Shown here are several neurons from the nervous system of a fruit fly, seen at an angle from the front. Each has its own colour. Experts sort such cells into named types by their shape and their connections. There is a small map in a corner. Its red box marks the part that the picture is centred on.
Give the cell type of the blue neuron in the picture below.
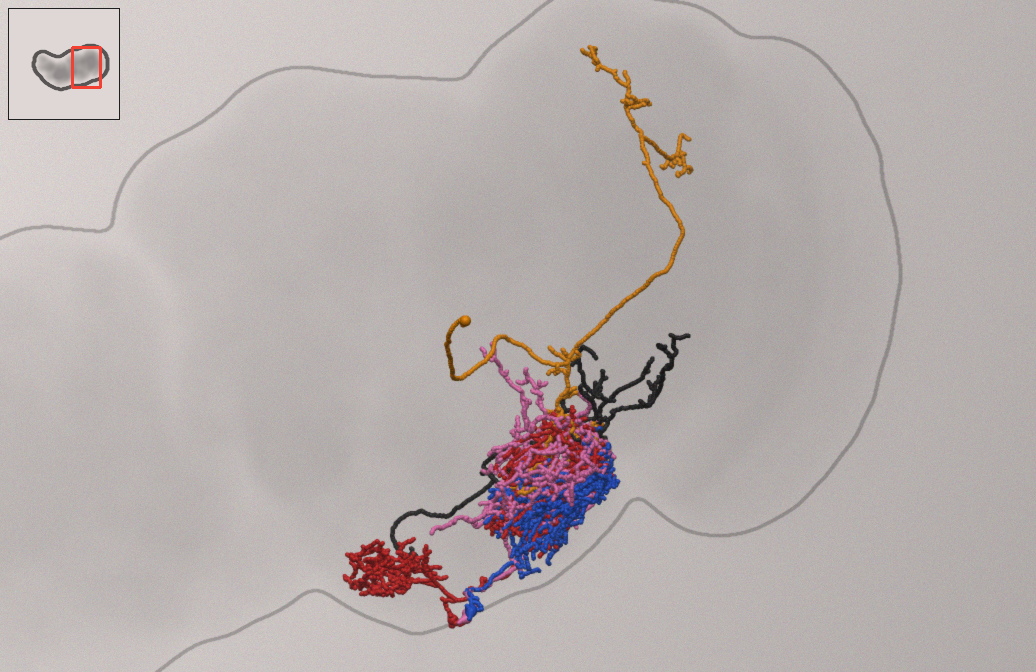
GNG592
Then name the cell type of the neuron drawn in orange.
mAL_m10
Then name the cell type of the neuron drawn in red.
GNG137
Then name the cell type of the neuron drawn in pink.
GNG147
